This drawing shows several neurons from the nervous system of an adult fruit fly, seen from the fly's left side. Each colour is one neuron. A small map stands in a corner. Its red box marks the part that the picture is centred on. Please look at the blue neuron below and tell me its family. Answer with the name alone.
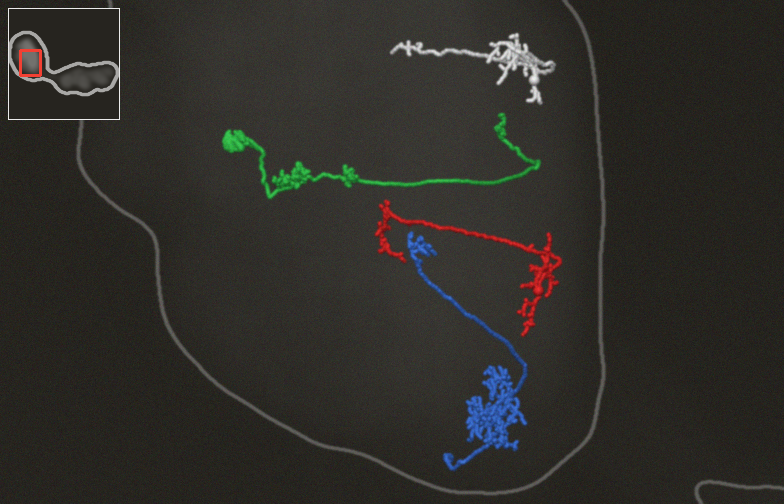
TmY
